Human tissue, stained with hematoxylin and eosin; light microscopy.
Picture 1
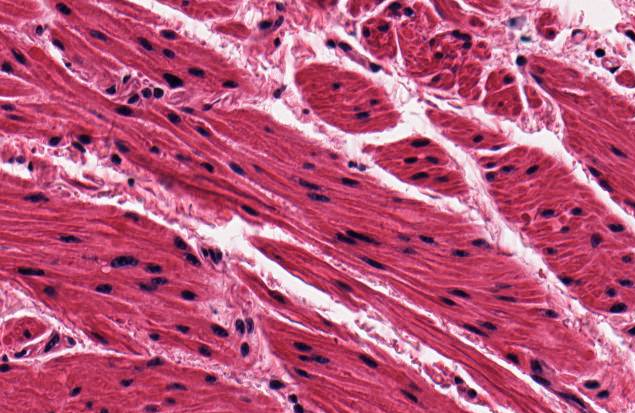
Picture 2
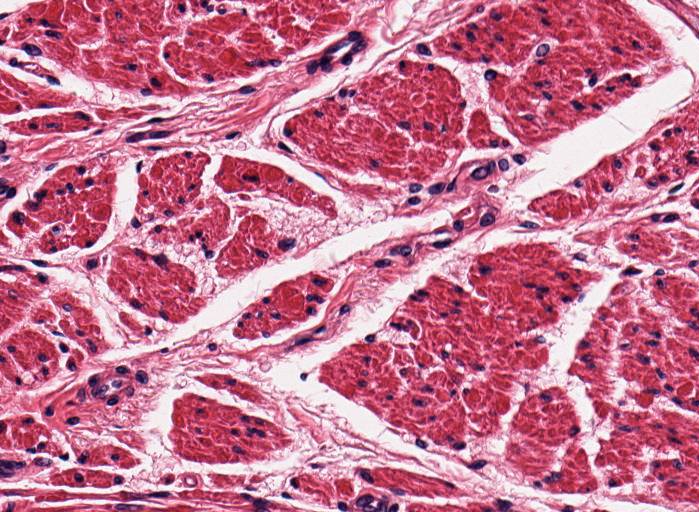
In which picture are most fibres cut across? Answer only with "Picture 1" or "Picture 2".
Picture 2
